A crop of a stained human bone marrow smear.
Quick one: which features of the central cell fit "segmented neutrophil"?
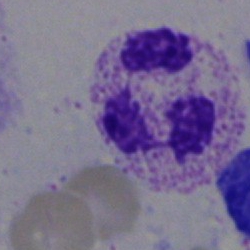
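Three-lobed nucleus, one lobe at top and two below: fits segmented neutrophil.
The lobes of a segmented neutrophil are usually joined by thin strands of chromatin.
Chromatin dark purple, coarsely clumped. Cytoplasm plentiful, pale pinkish-lilac.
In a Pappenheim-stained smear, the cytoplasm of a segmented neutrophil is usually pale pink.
The pale pinkish-lilac cytoplasm here agrees with that. Outline roughly round. Nothing seen conflicts with segmented neutrophil.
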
